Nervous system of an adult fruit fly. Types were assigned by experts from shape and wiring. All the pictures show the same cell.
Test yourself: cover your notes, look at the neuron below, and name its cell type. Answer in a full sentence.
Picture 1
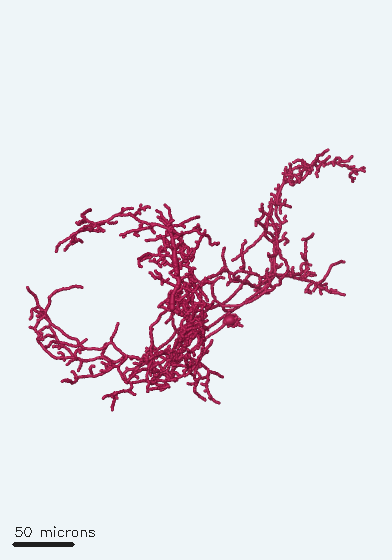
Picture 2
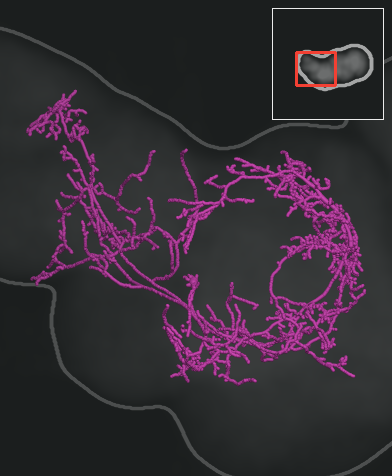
The cell type is IN05B001.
